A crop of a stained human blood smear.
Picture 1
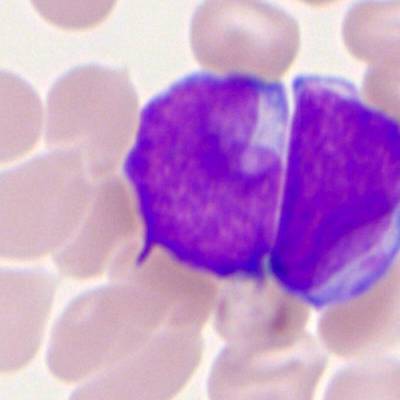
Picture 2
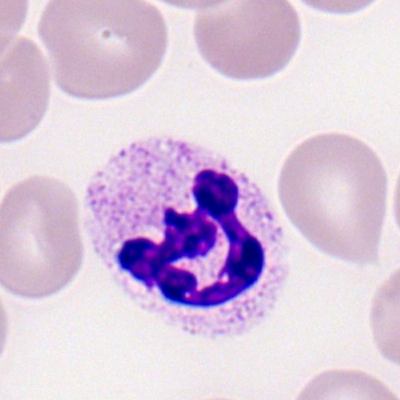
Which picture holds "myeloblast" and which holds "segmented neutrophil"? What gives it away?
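Here you have a myeloblast in picture 1 and a segmented neutrophil in picture 2. Notice first how the myeloblast's outline is irregular and angular, with a small pointed projection sticking out from its lower left edge, while the segmented neutrophil's outline is a smooth oval. Now look at the nucleus: in the myeloblast it is a single unlobed mass filling most of the cell, but in the segmented neutrophil it is divided into several lobes joined to one another.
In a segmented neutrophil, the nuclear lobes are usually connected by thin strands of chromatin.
The segmented neutrophil's chromatin is dark purple and coarsely clumped, and no nucleoli are visible in it. Compare the cytoplasm as well: the myeloblast has only a scant, thin rim of it, and what you can see is blue, whereas the segmented neutrophil has plenty, and it is pale pink.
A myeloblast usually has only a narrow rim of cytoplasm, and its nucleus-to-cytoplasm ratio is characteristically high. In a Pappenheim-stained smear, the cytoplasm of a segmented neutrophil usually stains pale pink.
Finally, the granules: none are visible in the myeloblast, but fine lilac granules are scattered evenly through the segmented neutrophil's cytoplasm.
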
